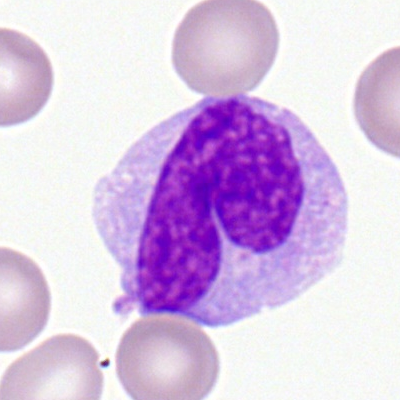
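Monocyte. Roughly round but slightly irregular outline, with a small bleb at the lower left. The nucleus is folded into a curved, bean-like shape with a deep cleft, and shows no nucleoli. Very fine, faint pinkish granules lie in the cytoplasm.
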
